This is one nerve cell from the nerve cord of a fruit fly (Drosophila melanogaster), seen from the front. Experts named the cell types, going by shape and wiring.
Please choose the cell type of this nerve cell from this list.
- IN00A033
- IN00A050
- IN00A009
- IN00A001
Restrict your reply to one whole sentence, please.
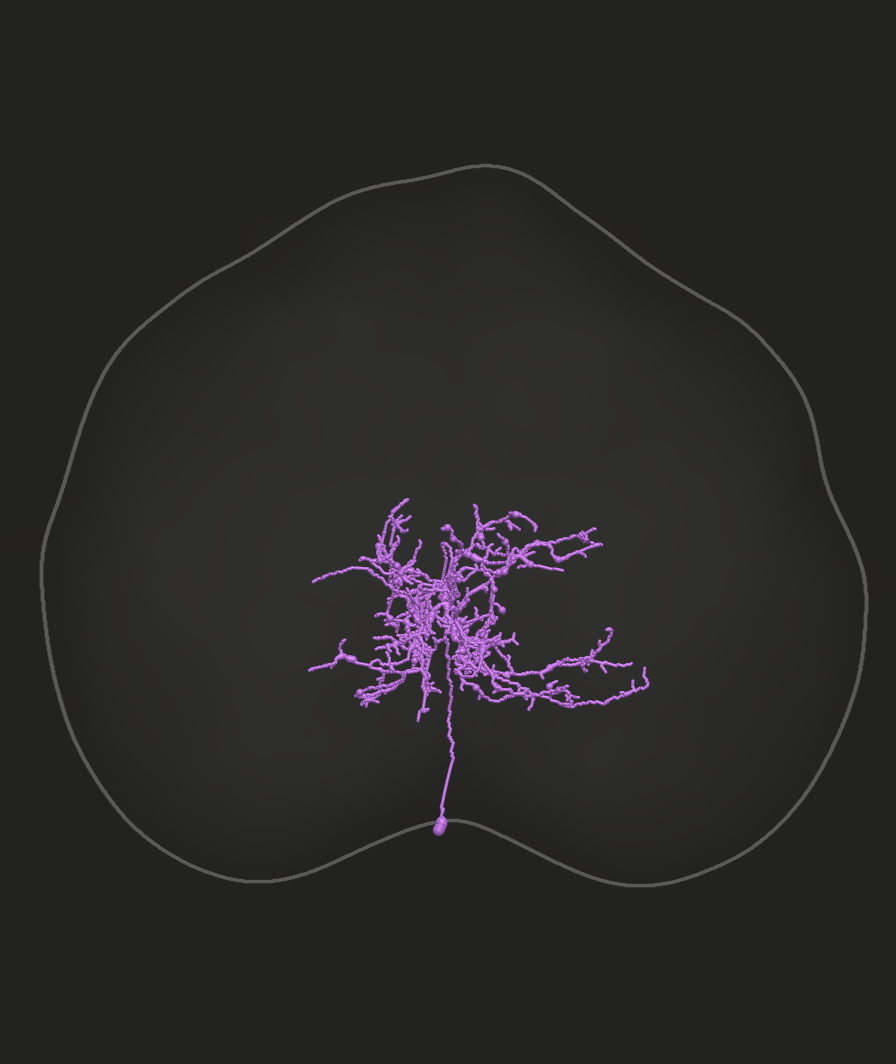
The cell type given to this nerve cell is IN00A050.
